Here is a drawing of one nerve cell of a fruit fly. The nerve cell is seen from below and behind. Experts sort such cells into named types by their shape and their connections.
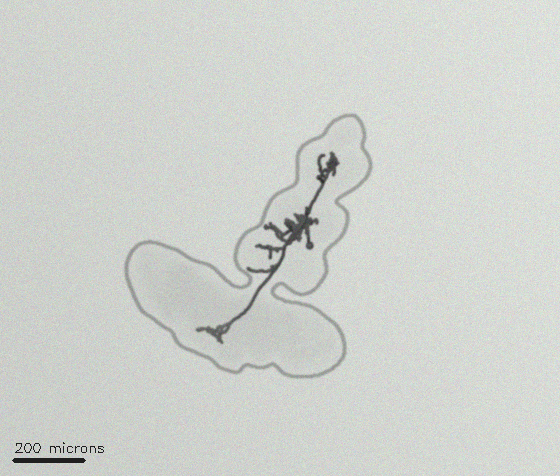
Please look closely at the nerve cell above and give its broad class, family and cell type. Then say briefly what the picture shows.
Its broad class is ascending neuron. Its family is hemilineage 05B. It is of cell type AN05B049_a. The cell body is in the middle of the picture. From top to bottom in the picture it spans about 550 microns.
